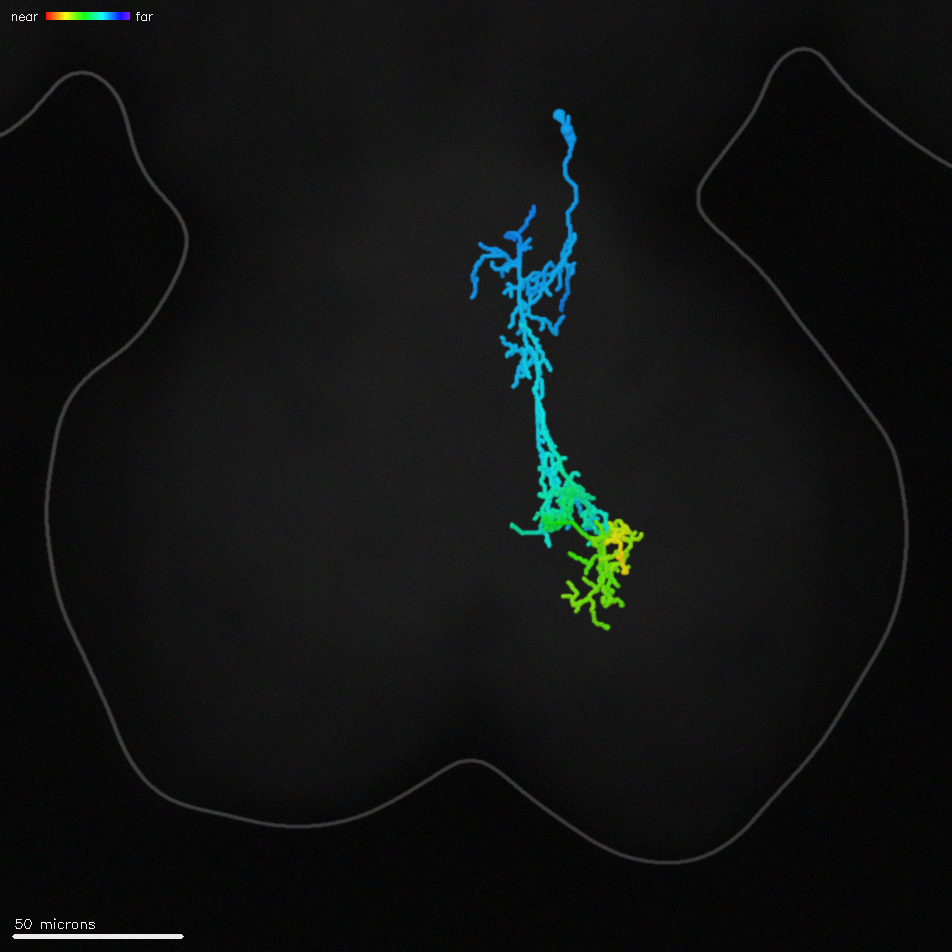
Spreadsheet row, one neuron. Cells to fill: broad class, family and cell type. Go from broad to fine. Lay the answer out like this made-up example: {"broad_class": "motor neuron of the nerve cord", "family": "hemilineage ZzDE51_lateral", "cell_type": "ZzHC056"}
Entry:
{"broad_class": "nerve-cord intrinsic neuron", "family": "hemilineage 09A", "cell_type": "IN09A032"}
